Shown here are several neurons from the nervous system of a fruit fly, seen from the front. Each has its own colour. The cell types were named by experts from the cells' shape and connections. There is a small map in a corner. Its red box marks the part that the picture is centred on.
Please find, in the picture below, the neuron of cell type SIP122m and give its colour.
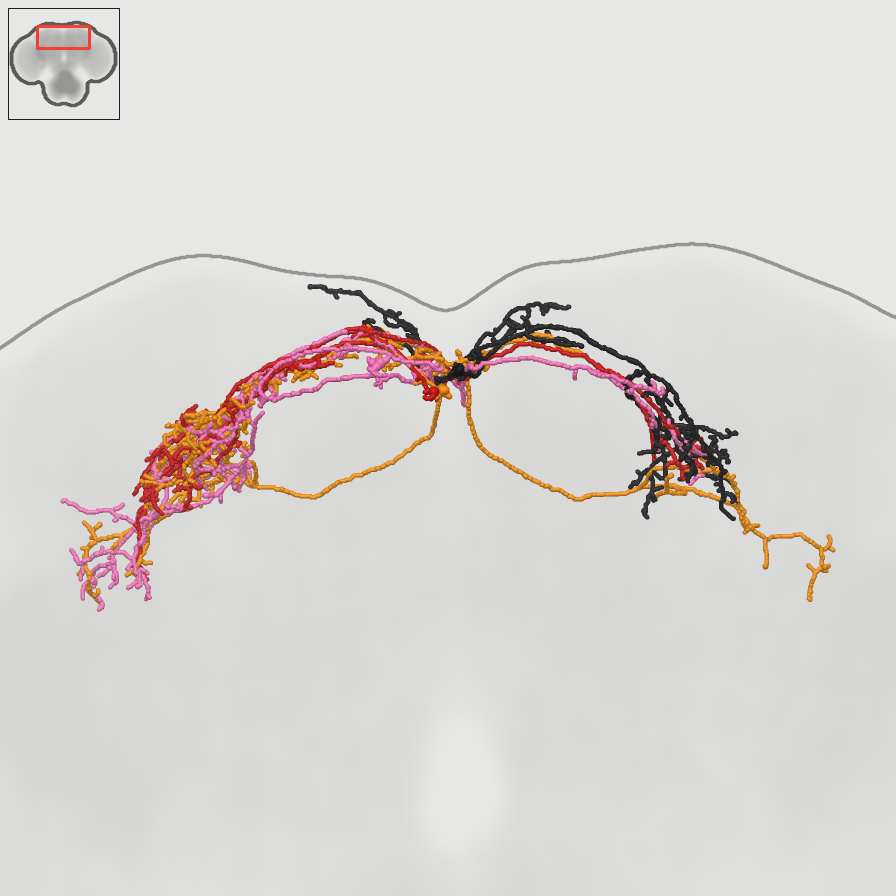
orange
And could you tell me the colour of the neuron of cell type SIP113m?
black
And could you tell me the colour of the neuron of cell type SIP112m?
pink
